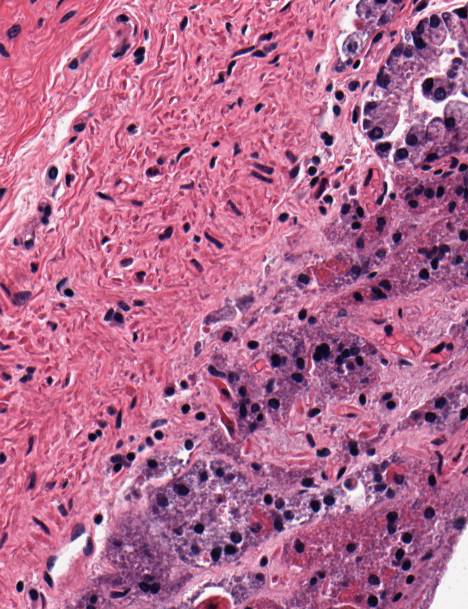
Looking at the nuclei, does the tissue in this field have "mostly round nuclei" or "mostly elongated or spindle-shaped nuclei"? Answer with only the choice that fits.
Mostly round nuclei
